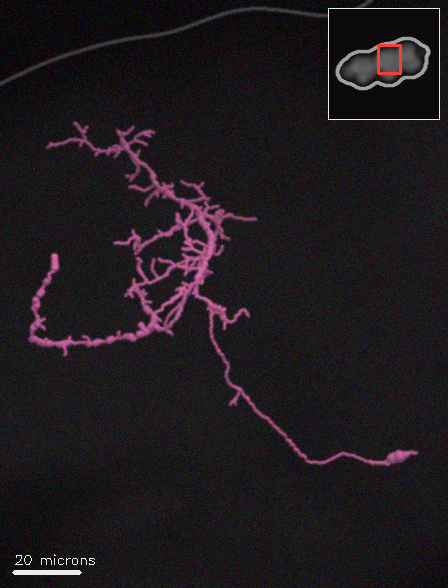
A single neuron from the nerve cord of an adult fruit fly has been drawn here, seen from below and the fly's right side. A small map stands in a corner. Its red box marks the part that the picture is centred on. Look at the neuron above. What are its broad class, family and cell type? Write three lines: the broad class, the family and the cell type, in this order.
nerve-cord intrinsic neuron
hemilineage 14A
IN14A043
